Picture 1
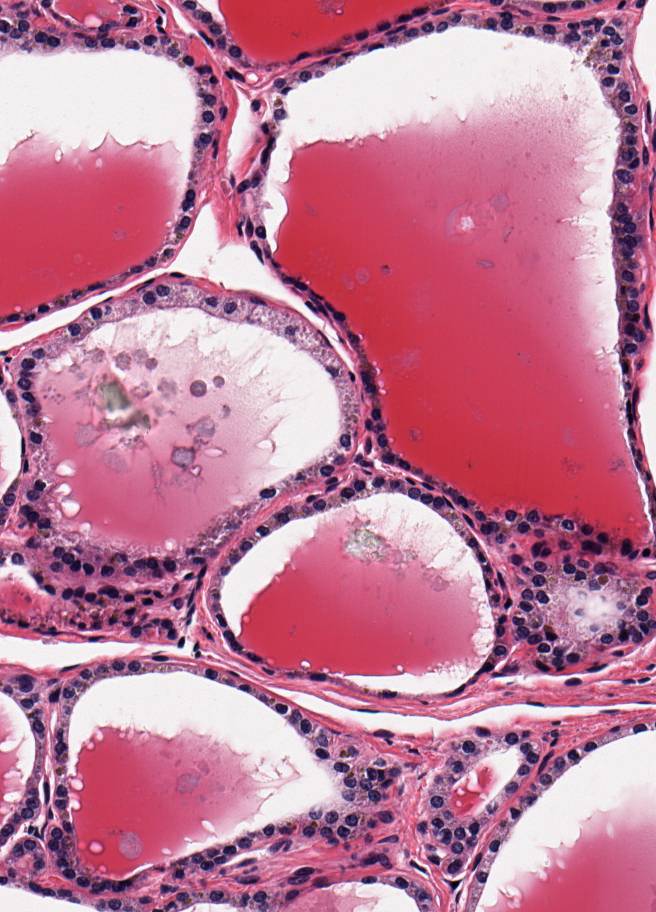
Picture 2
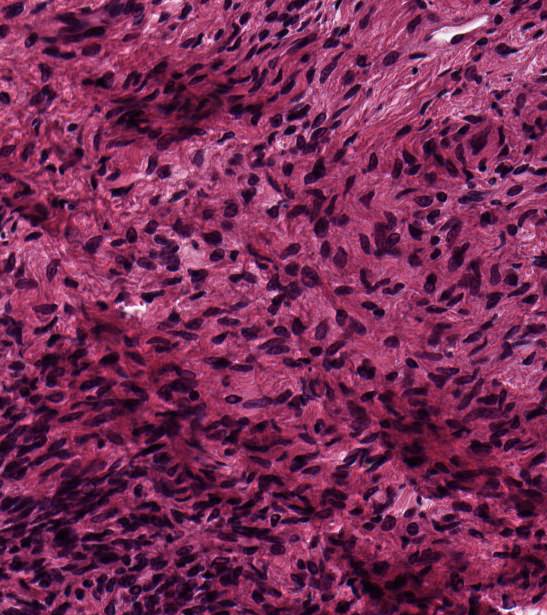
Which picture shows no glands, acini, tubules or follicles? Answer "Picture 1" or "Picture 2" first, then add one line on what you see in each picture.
Picture 2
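What picture 1 shows: The field is made up of closely packed follicles of varying size, with the largest one in the upper right.
What picture 2 shows: No epithelium or glands are present anywhere in the field.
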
